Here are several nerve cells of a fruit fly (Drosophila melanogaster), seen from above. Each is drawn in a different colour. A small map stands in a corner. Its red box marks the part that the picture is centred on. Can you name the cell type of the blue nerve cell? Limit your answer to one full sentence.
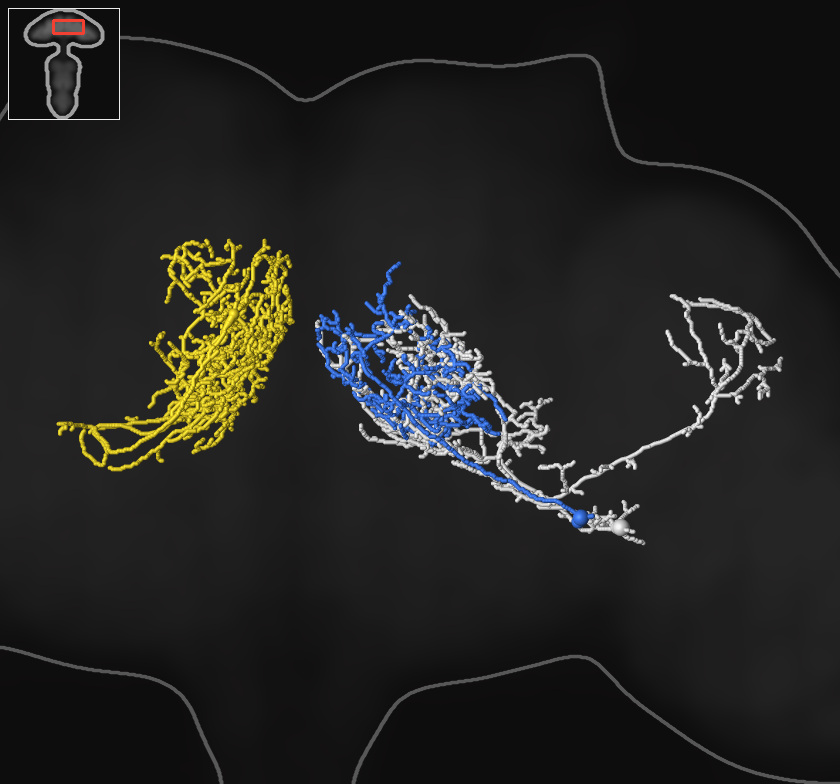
This nerve cell is of the type SMP338.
